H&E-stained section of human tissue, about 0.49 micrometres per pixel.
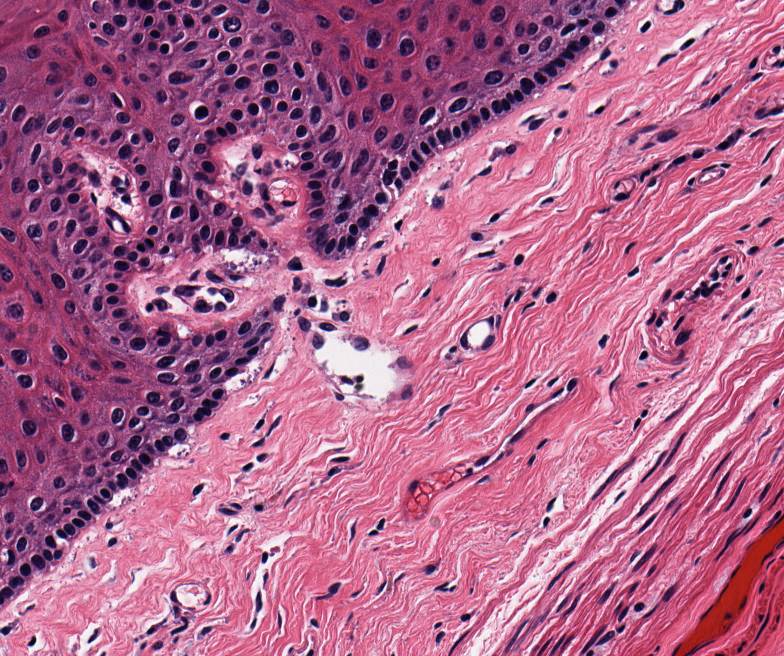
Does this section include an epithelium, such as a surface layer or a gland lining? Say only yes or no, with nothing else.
Yes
